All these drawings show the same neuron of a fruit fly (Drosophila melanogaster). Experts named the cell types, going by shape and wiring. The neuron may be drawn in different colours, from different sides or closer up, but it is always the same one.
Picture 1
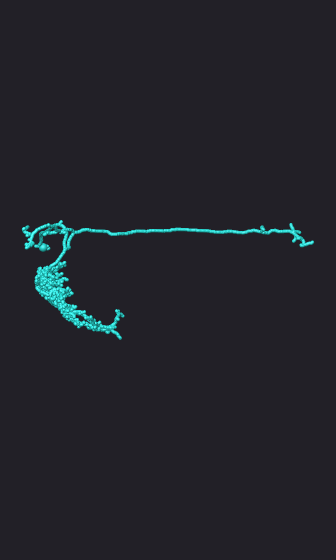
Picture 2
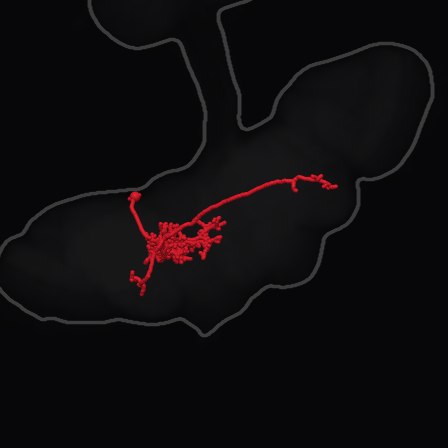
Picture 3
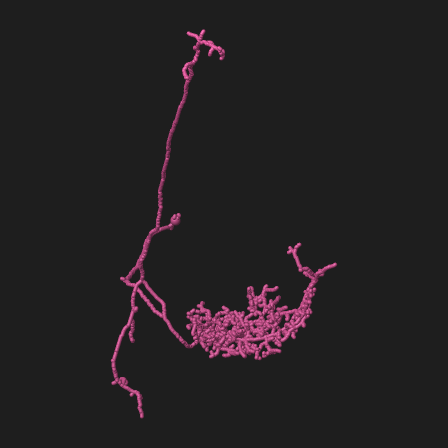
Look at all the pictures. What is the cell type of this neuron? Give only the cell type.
CB1074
